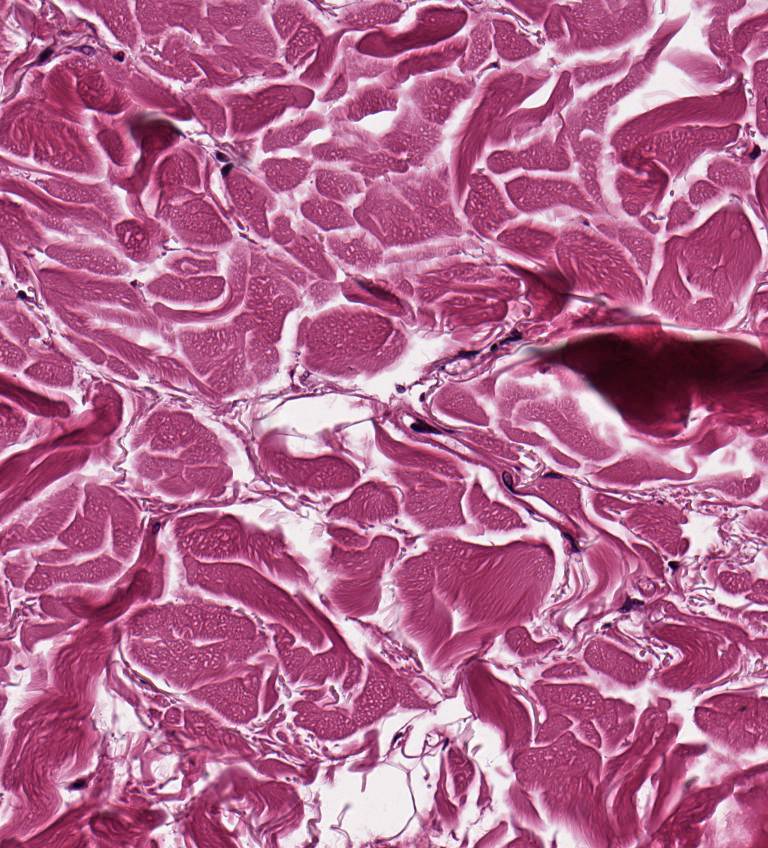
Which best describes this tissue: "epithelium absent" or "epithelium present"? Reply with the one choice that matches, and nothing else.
Epithelium absent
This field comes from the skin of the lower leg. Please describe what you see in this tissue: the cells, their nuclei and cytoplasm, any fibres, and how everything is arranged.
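You'll notice the muscle fibres here interlace all over, with cross, oblique and longitudinal cuts side by side. The profiles are irregular, angular or curved, not evenly round, and the ones cut across have a finely stippled, granular interior. Nuclei within the fibres are very scarce throughout.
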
